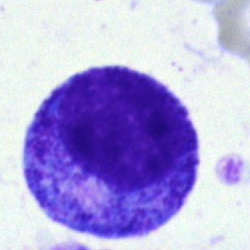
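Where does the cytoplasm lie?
In a crescent along the cell's lower edge.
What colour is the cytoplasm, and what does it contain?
Blue, with scattered purple-red granules.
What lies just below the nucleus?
A paler cytoplasmic zone.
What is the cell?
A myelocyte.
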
